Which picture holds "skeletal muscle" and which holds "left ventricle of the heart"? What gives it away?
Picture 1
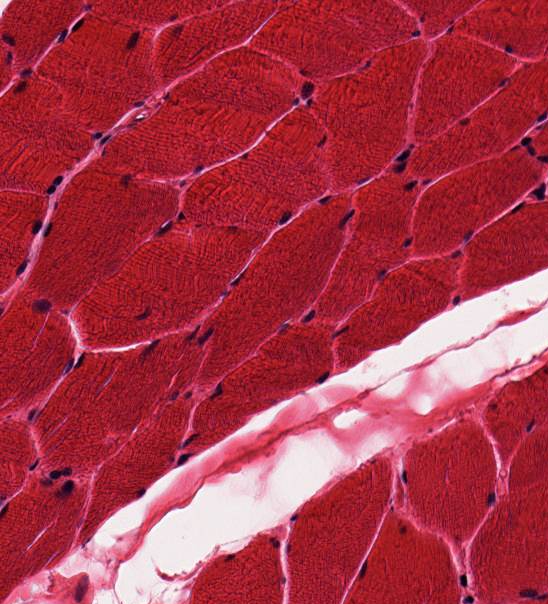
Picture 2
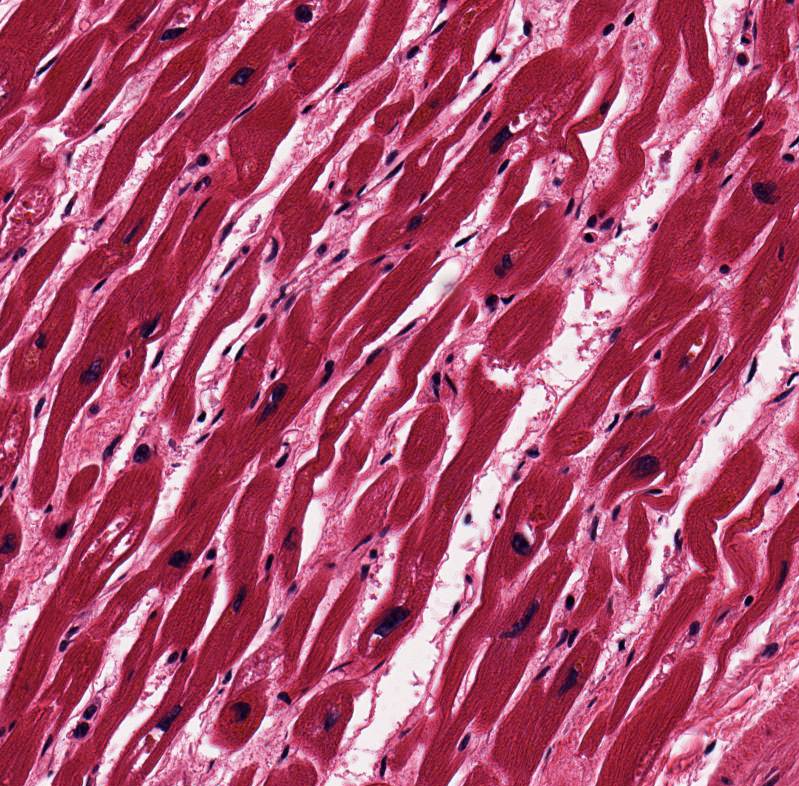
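Picture 1 is skeletal muscle; picture 2 is the left ventricle of the heart. Start with the nuclei: they are small and dark at the fibre edges in picture 1, but central within the fibres in picture 2.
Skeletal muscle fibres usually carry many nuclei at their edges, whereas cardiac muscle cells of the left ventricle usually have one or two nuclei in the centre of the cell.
Next, trace the fibres of picture 2, which run in parallel from lower left to upper right and branch to join their neighbours.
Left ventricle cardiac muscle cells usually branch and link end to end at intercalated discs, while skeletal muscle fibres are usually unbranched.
In picture 1, thin pale pink strands of connective tissue separate each fibre from the next. Neither field holds any fat cells.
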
